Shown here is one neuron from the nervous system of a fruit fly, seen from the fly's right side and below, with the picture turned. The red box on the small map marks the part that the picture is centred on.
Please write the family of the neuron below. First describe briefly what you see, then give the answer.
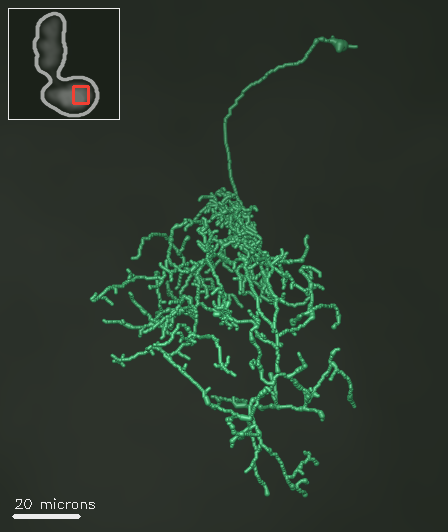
From top to bottom in the picture it spans about 140 microns. As drawn here it is taller than it is wide. This is a central-brain intrinsic neuron. The family is hemilineage VLPp&l1_anterior.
